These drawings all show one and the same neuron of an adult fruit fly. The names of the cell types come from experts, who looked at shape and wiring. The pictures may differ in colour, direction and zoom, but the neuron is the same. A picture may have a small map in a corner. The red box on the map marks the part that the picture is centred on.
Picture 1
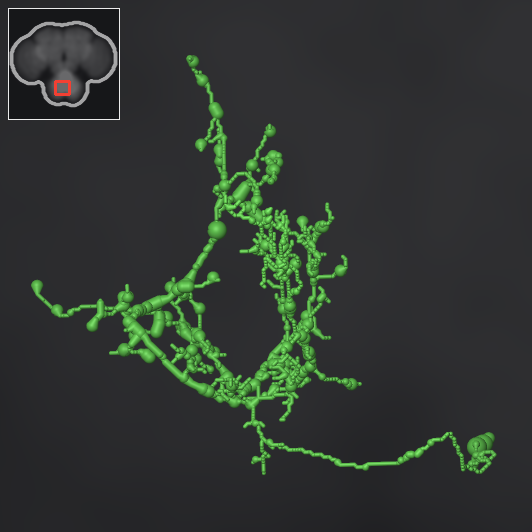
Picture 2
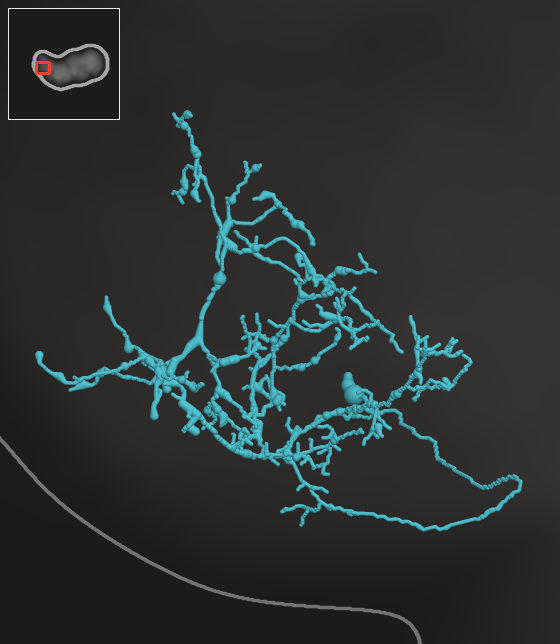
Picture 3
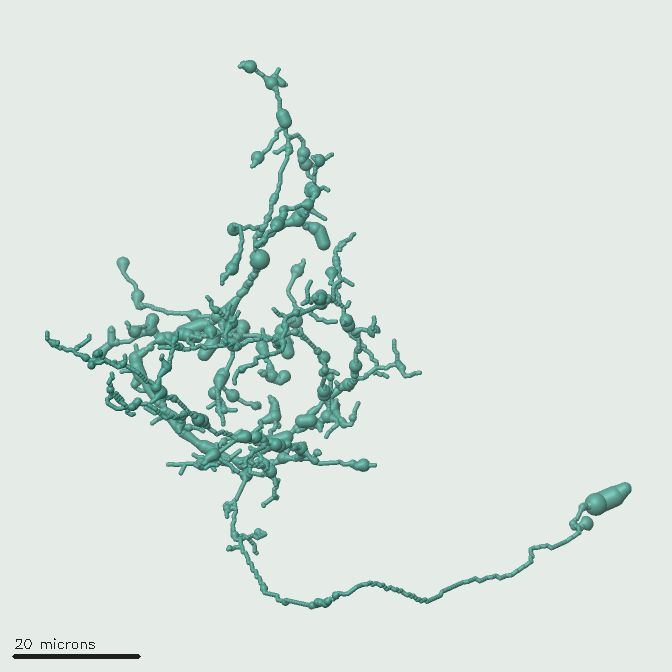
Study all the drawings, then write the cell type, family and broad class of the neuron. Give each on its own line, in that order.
IN13B043
hemilineage 13B
nerve-cord intrinsic neuron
